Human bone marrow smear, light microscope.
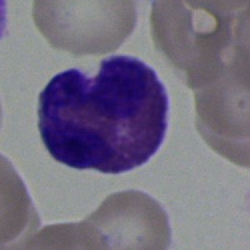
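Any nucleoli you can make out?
No distinct ones. The picture is slightly out of focus, softening fine detail.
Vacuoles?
None visible.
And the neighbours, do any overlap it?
No, pale red cells lie around it without overlapping.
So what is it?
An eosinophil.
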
